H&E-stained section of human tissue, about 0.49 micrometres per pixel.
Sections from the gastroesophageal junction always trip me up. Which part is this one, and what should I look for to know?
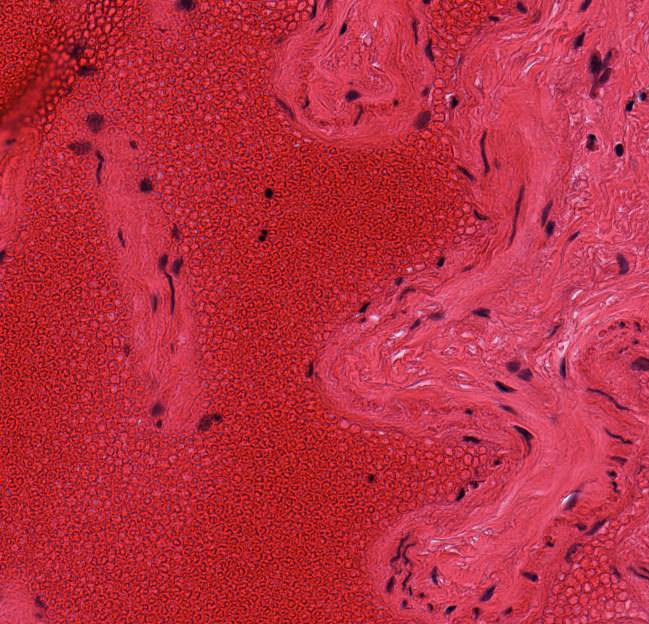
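What fills the left and centre of this field is blood in a vessel or clot. See how tightly the red blood cells are packed into a mosaic with almost no pale space, and how few small dark round nuclei lie among them.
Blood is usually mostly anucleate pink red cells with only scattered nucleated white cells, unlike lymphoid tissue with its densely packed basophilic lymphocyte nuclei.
Over on the right side, the wavy pink bands are fibrous connective tissue.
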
